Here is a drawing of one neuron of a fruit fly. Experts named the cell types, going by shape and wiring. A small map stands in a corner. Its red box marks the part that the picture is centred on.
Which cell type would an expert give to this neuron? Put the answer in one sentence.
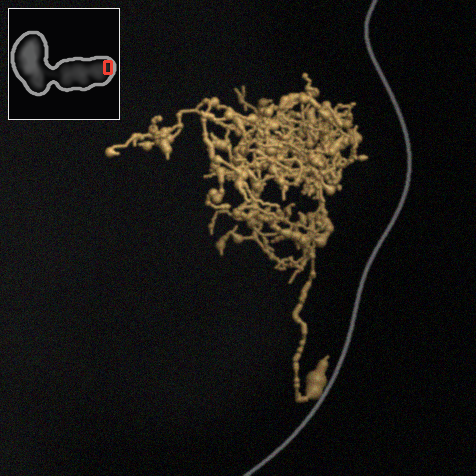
The cell type is INXXX343.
